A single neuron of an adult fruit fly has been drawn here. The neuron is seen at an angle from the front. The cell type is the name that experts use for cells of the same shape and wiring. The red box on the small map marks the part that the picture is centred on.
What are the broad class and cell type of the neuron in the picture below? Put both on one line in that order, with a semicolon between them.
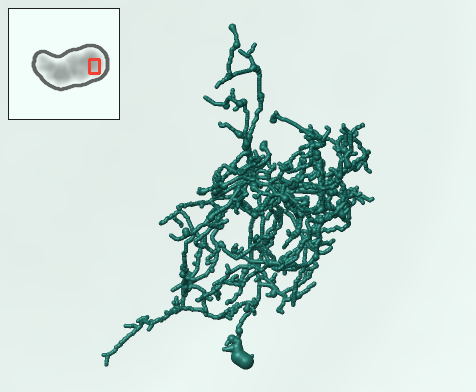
central-brain intrinsic neuron; CB3104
